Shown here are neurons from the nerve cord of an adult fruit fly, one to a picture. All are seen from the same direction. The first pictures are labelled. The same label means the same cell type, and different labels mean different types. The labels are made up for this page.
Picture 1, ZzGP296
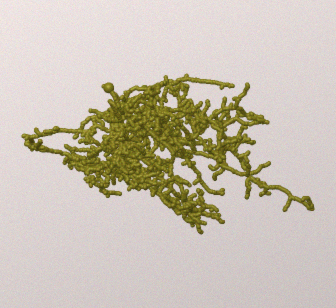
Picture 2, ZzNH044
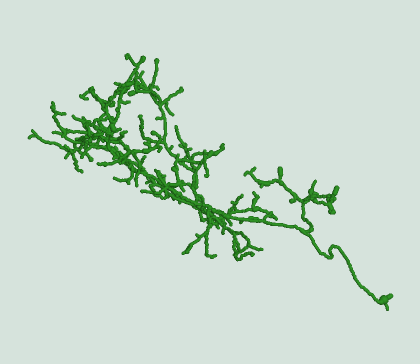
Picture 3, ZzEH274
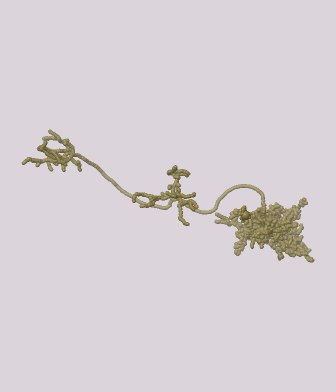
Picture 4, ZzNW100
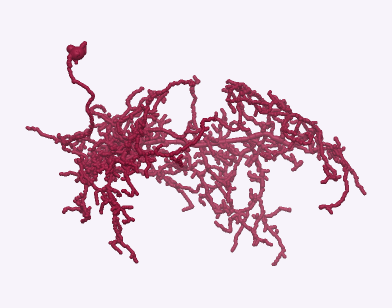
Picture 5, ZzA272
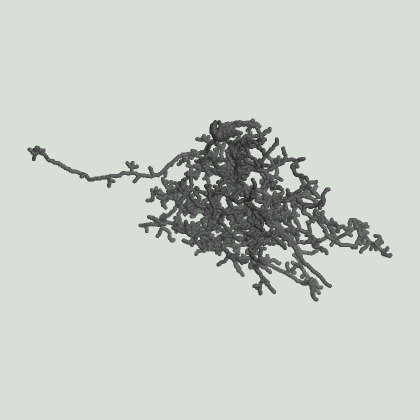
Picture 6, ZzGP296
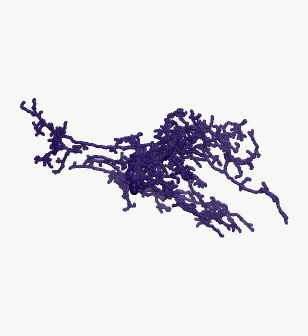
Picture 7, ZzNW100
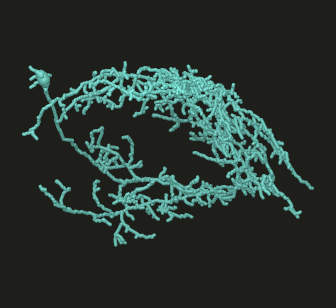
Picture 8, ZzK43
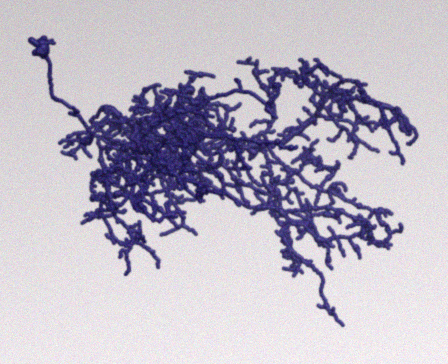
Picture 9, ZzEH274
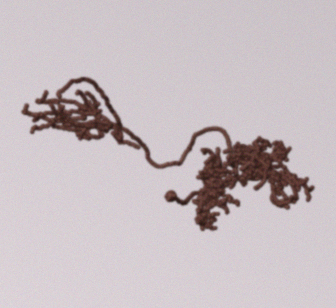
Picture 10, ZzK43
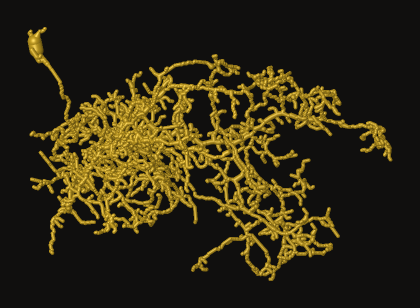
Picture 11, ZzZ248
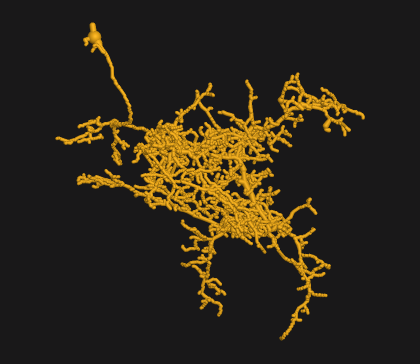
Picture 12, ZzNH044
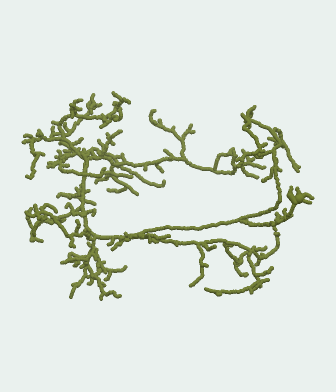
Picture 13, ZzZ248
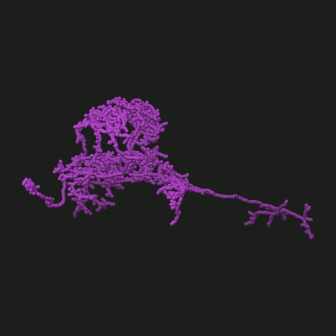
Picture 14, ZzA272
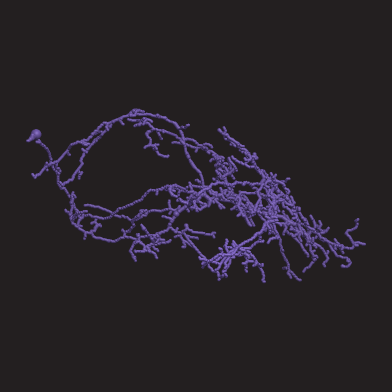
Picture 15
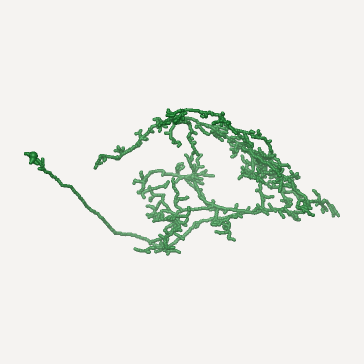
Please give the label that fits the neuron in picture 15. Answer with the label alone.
ZzNW100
